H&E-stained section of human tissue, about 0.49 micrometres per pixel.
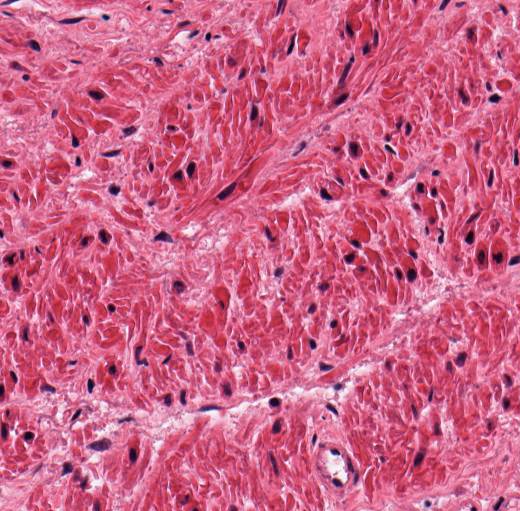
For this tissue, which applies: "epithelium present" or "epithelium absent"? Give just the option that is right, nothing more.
Epithelium absent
